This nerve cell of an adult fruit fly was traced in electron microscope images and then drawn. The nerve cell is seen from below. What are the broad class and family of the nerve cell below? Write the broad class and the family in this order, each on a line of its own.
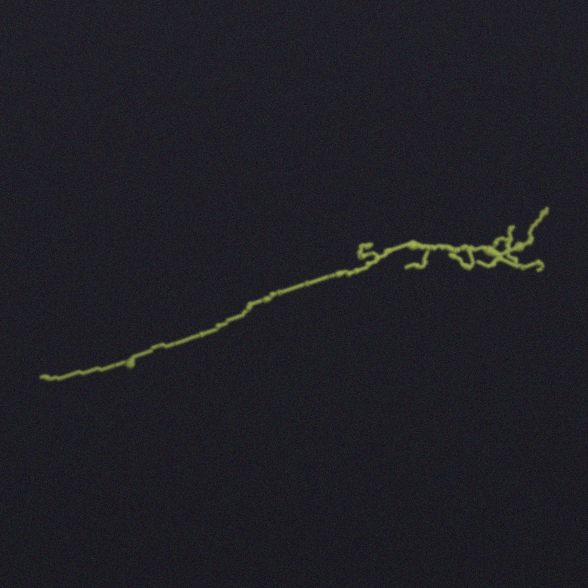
sensory neuron entering the nerve cord
class mechanosensory tactile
